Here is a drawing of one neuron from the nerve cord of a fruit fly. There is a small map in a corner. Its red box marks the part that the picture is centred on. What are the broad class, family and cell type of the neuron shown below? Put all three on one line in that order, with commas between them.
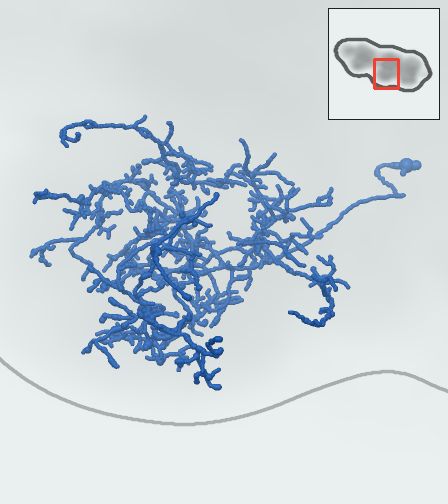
nerve-cord intrinsic neuron, hemilineage 13B, IN13B017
